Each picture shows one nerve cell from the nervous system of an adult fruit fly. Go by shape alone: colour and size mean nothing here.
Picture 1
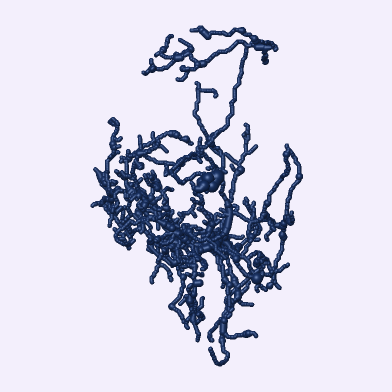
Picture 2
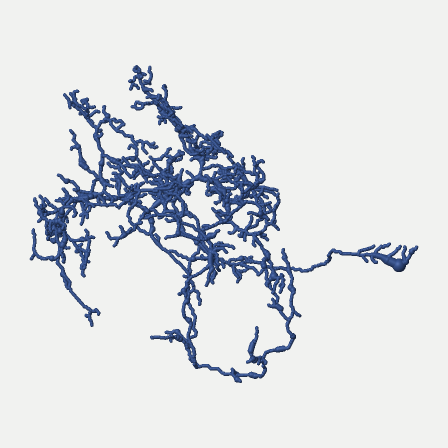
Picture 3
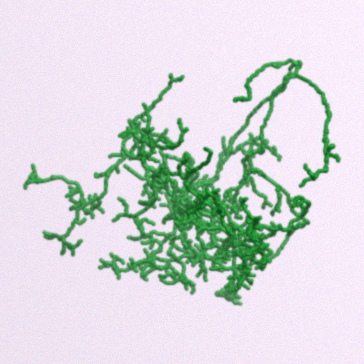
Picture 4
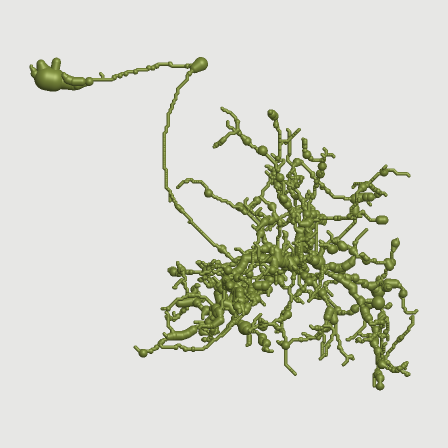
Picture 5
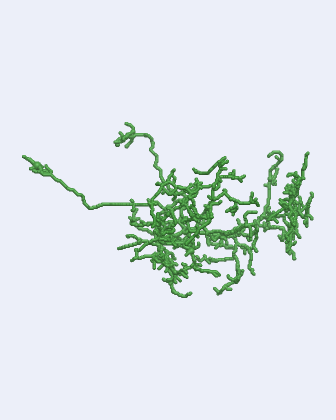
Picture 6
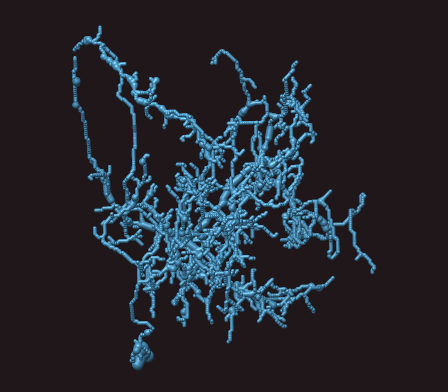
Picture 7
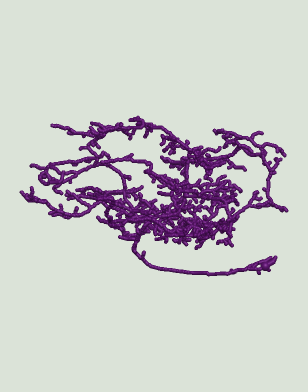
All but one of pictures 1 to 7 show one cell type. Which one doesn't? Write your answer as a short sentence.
The nerve cell in picture 4 is of another cell type than the rest.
